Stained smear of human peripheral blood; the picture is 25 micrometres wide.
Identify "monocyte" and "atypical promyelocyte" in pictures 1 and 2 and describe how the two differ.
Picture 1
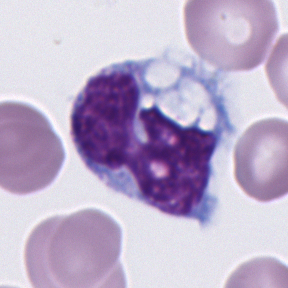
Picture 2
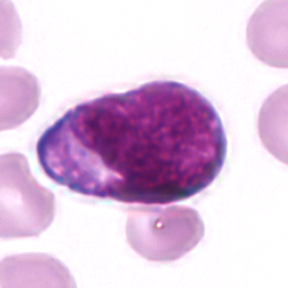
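The monocyte is in picture 1, the atypical promyelocyte in picture 2. In picture 1 the nucleus takes up more than half of the cell, has a deep notch giving it a waisted, two-lobed shape, and stains dark purple. Its cytoplasm holds several clear round vacuoles in the upper right and no coarse coloured granules, and its right edge is frayed into fine wispy projections. In picture 2 the outline is smooth and teardrop-shaped, broad on the right and tapering to the left. Its scant cytoplasm stains bluish-purple, lies mainly at the narrow left end, contains a pale, lightly stained zone beside the left edge of the nucleus, and shows no vacuoles. The vacuoles thus separate the two cells: present in picture 1, absent in picture 2.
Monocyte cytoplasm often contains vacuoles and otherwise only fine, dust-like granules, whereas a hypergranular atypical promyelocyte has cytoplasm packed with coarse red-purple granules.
The outlines differ as well, frayed on the right in picture 1 and smooth in picture 2.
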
